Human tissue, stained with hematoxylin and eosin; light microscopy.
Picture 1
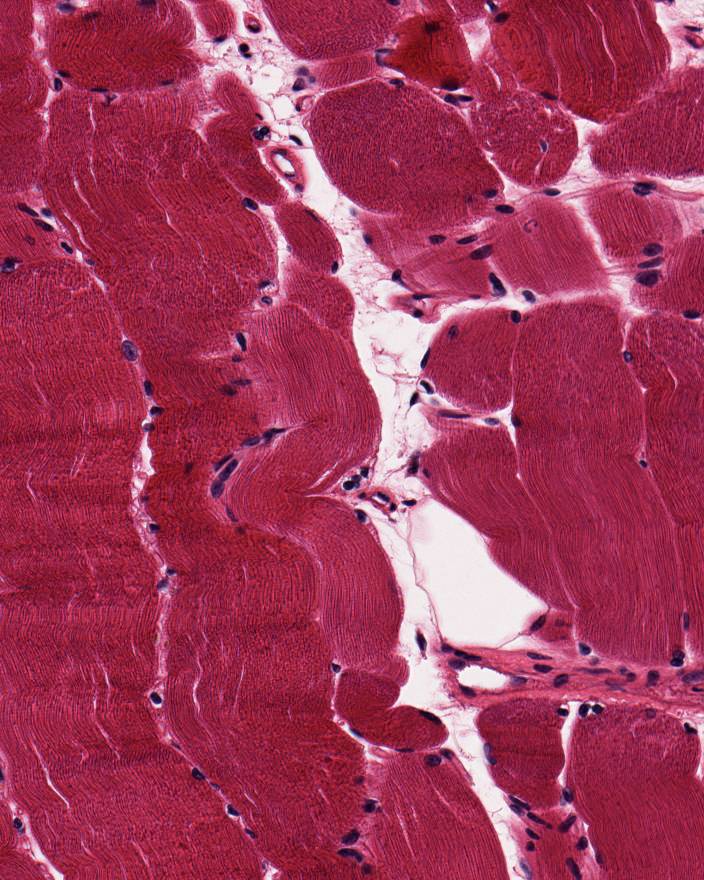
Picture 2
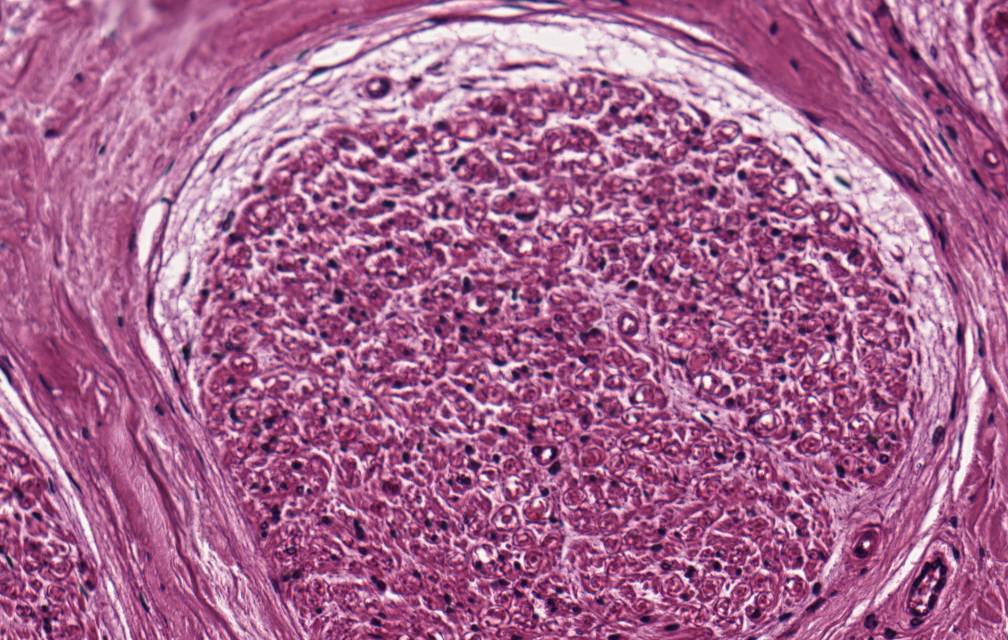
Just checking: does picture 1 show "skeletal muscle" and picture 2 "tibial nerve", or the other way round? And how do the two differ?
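You are looking at skeletal muscle in picture 1 and the tibial nerve in picture 2. The muscle fibres run top to bottom on the left, and many on the right are cut across or obliquely as rounded polygonal profiles; the nerve fibres are crowded small round profiles, many with a pink central dot in a paler ring.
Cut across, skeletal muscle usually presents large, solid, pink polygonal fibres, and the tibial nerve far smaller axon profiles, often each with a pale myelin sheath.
Muscle nuclei are dark and flattened at the fibre edges; the nerve's small dark nuclei lie fairly evenly among its fibres. Notice the many wavy muscle fibres parted by narrow shrinkage clefts, and the dense pink wavy collagen curving around the nerve bundle outside its sheath.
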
